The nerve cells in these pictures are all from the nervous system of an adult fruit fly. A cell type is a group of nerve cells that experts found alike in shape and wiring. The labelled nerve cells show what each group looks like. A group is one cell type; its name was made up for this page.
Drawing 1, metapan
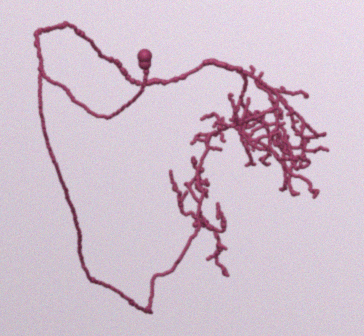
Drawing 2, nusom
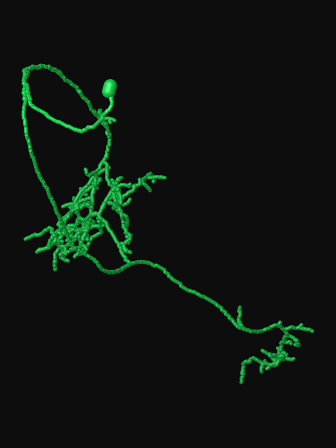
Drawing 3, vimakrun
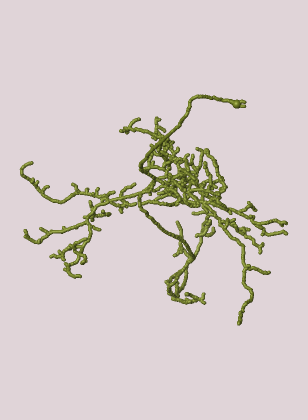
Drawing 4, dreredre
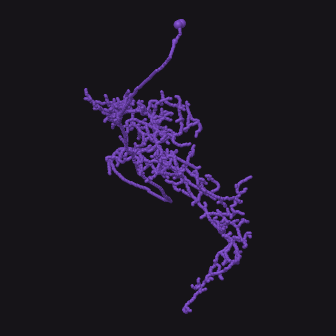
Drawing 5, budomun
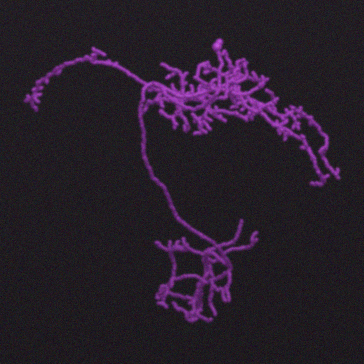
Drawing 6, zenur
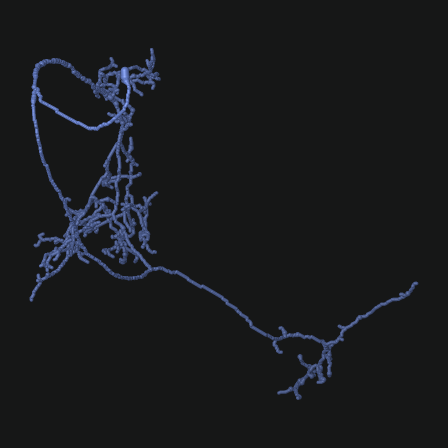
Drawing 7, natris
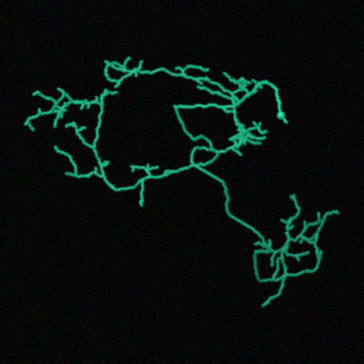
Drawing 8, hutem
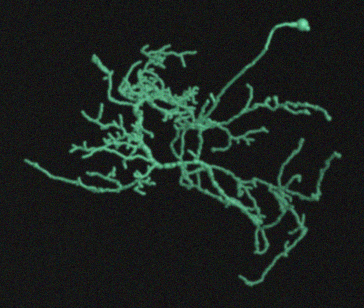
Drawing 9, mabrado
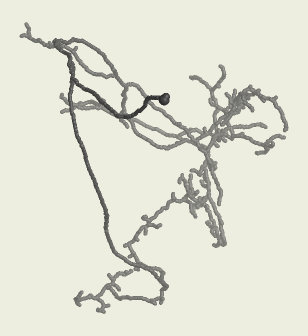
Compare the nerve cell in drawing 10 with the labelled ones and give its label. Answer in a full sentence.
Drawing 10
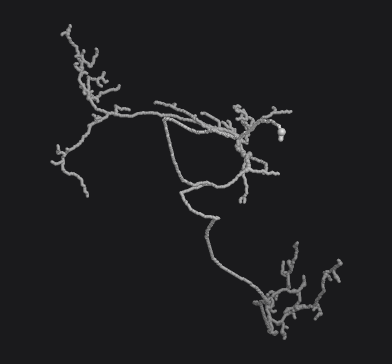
It belongs to natris.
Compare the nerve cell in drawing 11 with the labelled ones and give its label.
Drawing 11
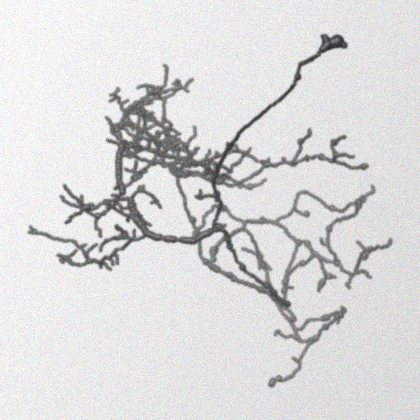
It belongs to hutem.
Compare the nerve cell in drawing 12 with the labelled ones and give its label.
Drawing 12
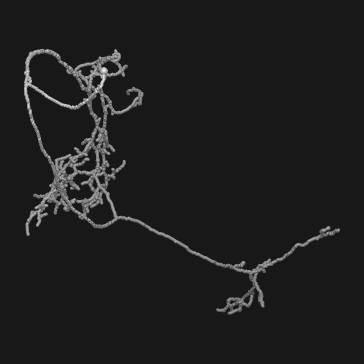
It belongs to zenur.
